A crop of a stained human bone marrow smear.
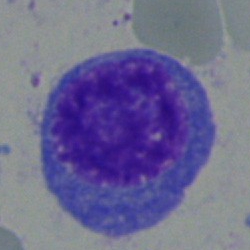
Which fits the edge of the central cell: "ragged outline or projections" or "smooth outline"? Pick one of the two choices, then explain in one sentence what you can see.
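Smooth outline. The cell outline is roughly round with a smooth edge.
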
